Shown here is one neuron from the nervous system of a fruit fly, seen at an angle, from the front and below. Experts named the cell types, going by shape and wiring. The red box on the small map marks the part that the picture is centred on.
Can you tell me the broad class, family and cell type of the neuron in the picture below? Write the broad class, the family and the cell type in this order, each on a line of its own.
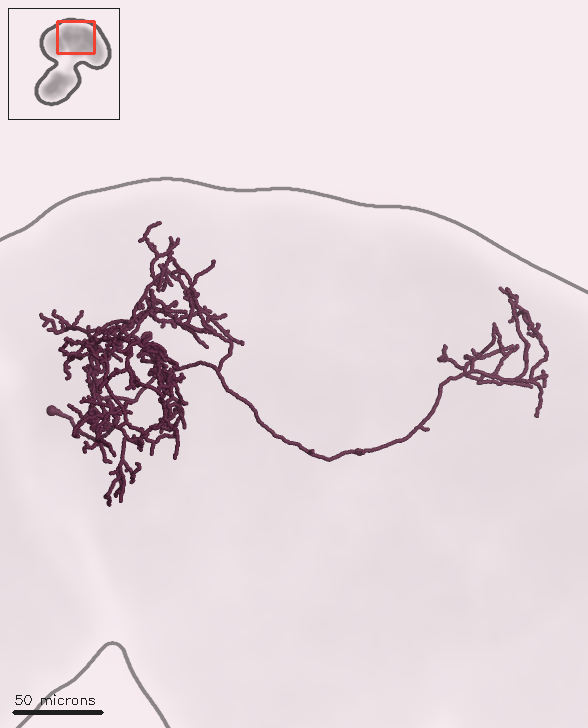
central-brain intrinsic neuron
hemilineage DL1_ventral
AVLP724m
